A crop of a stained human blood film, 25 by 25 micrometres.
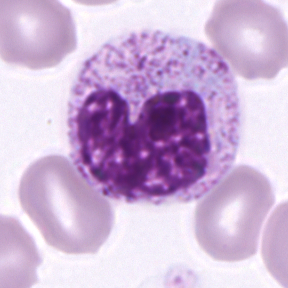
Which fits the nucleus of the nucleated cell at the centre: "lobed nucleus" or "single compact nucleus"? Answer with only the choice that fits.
Single compact nucleus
